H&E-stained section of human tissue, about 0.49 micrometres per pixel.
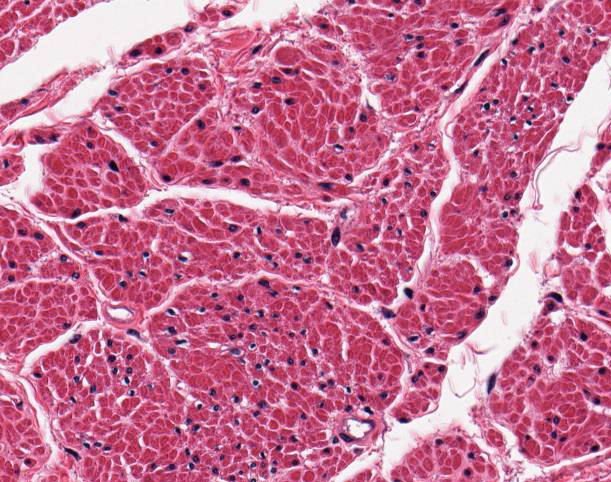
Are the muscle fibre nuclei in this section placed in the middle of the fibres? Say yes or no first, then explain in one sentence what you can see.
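Yes. The nuclei are dark, round to oval and sit centrally within their cell profiles.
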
